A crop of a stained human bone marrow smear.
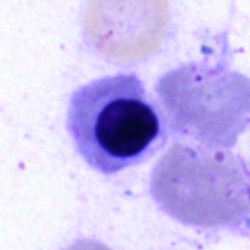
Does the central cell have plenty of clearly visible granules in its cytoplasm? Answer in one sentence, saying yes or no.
No, the cytoplasm does not hold many granules; none are visible in it.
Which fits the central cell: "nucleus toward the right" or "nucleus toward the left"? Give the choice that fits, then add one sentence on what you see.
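Nucleus toward the right. The nucleus sits off-centre, toward the right side of the cell.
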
